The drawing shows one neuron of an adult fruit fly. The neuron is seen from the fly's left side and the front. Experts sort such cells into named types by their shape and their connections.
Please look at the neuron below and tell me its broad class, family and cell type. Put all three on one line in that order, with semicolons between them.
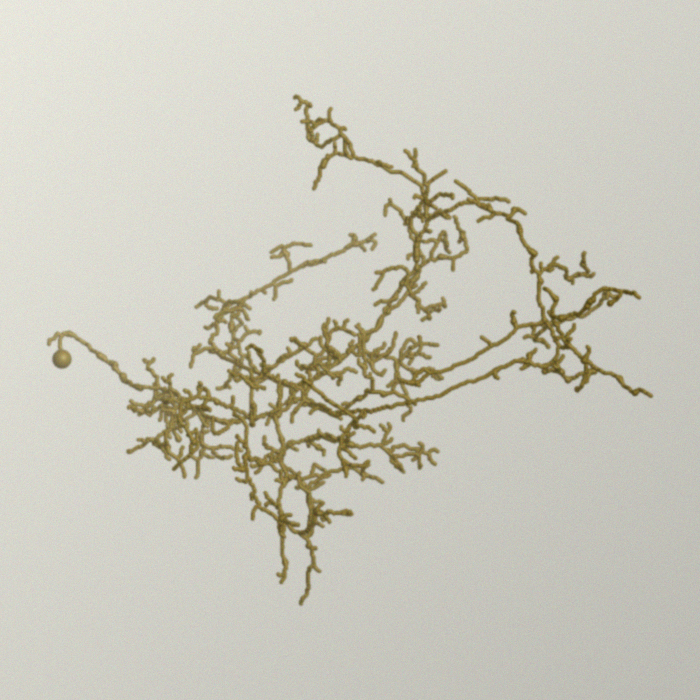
central-brain intrinsic neuron; hemilineage VLPl2_medial; AVLP179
